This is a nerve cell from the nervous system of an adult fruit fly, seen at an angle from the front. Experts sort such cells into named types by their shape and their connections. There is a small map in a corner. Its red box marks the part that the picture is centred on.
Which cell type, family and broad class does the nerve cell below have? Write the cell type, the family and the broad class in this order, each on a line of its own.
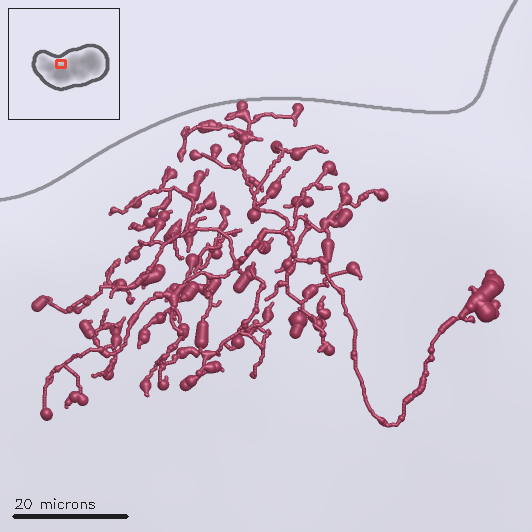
Dm1
Dm
optic-lobe intrinsic neuron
